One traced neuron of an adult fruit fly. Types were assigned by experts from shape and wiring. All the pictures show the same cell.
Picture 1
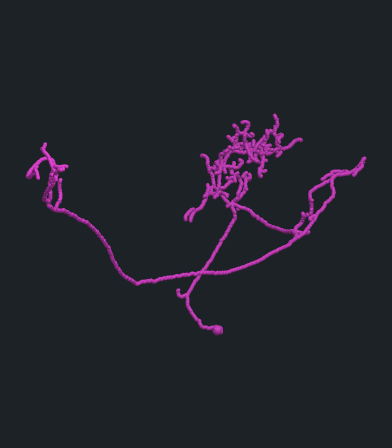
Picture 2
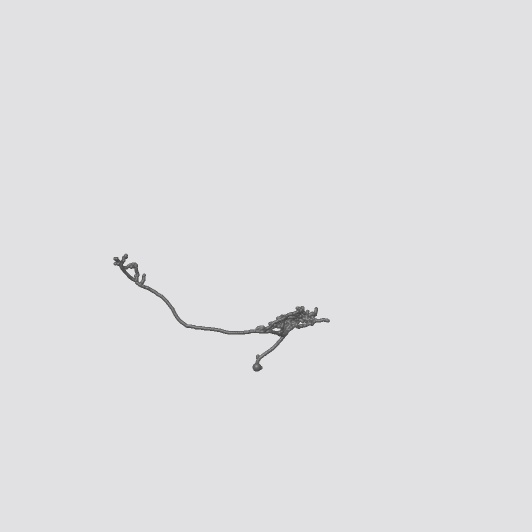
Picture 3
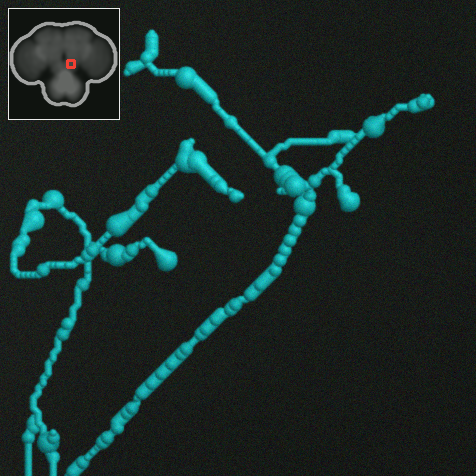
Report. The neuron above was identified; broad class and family: ascending neuron; hemilineage 07B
